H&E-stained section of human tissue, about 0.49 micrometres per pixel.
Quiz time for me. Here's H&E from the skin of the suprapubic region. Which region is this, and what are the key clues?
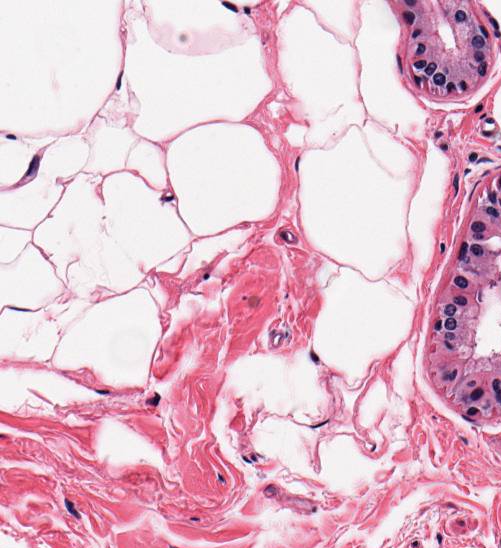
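Field: fat. Large, empty-looking polygonal adipocytes fill most of left and centre, thin pink delicate septa between them. Nuclei thin, flattened, pressed to cell edge.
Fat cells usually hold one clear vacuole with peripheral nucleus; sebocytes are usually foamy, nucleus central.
Dense wavy deep pink collagen bundles cross lower left.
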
